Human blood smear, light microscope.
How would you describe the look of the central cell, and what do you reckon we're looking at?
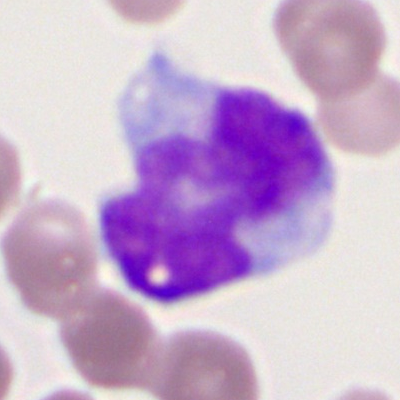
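Folds and indentations give the nucleus an irregular shape, and it occupies most of the cell. Its dark purple chromatin has a paler patch near the middle. Near the lower-left edge of the nucleus sits a small bright white spot. It is a monocyte.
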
